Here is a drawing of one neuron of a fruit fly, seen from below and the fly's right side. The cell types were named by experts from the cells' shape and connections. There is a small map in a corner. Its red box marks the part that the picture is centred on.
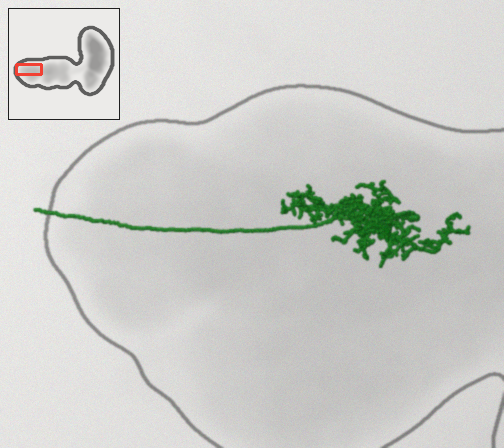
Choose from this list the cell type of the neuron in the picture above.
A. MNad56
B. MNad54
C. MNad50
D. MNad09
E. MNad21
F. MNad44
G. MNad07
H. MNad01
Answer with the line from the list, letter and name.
H. MNad01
